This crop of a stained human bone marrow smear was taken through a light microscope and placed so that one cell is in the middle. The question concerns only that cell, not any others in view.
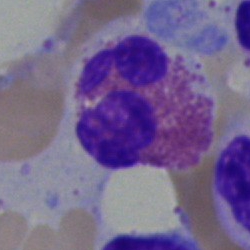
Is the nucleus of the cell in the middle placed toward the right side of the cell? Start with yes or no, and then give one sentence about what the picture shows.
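No. The granular cytoplasm lies mainly on the right side of the cell.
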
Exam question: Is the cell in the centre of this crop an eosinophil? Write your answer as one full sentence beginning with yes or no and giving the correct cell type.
Yes, it is an eosinophil that is seen at the centre of the crop.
